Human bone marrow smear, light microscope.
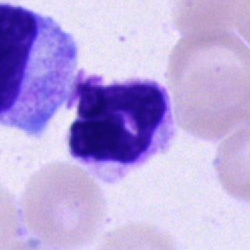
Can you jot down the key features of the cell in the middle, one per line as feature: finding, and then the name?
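Cytoplasm: scant, pale lilac
Nucleoli: none seen
Outline: irregular, angular
Upper-left edge: small purple fragments projecting
Name: segmented neutrophil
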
